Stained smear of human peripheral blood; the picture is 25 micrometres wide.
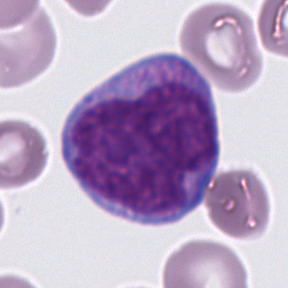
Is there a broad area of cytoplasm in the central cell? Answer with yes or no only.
No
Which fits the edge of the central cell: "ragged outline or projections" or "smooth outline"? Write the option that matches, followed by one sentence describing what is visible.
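Smooth outline. The cell outline is smooth and lacks surface projections.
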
